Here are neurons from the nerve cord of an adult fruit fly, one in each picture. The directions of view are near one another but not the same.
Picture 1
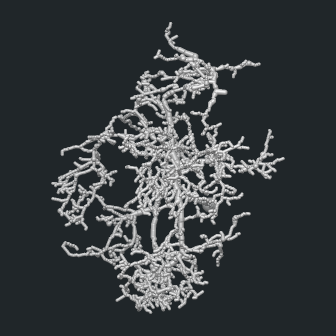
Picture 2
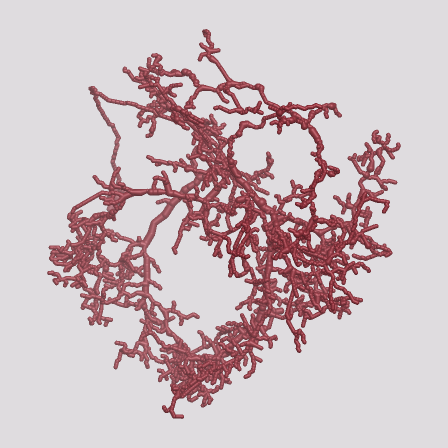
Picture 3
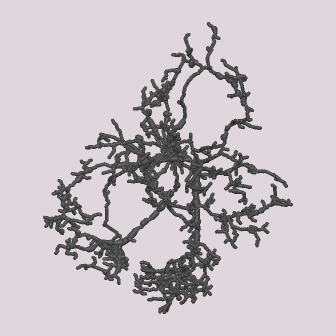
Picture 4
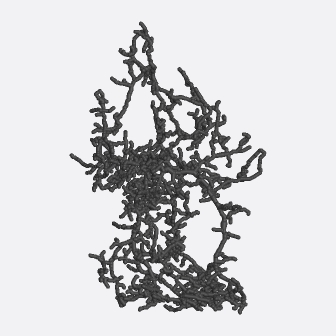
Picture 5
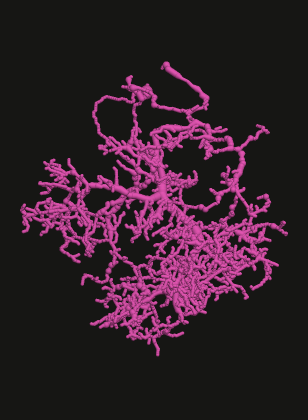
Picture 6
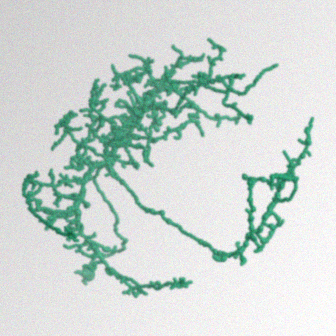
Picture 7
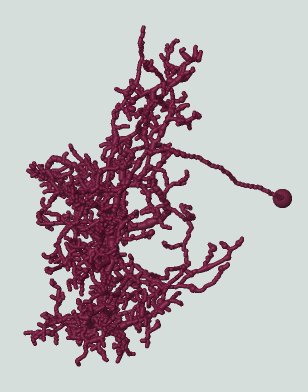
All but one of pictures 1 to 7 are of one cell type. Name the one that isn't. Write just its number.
6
